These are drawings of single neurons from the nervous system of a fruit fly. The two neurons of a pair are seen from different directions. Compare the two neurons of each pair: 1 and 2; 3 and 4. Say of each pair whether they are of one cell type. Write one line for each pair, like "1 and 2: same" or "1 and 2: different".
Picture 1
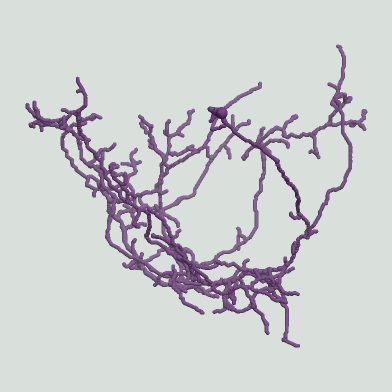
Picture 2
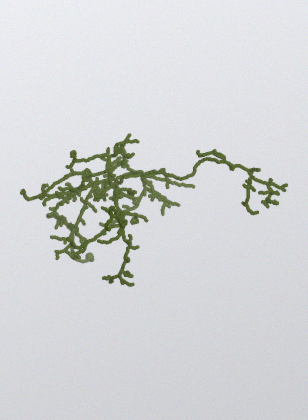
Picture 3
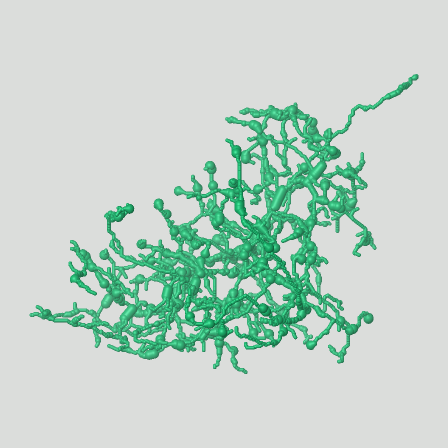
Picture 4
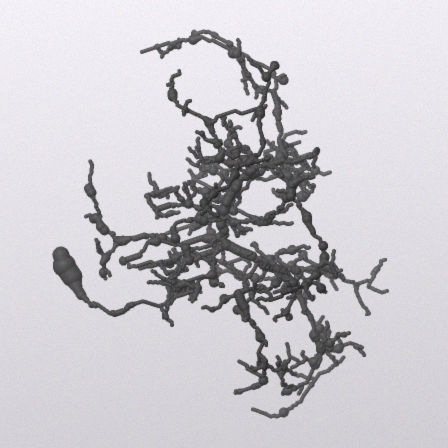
1 and 2: different
3 and 4: same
